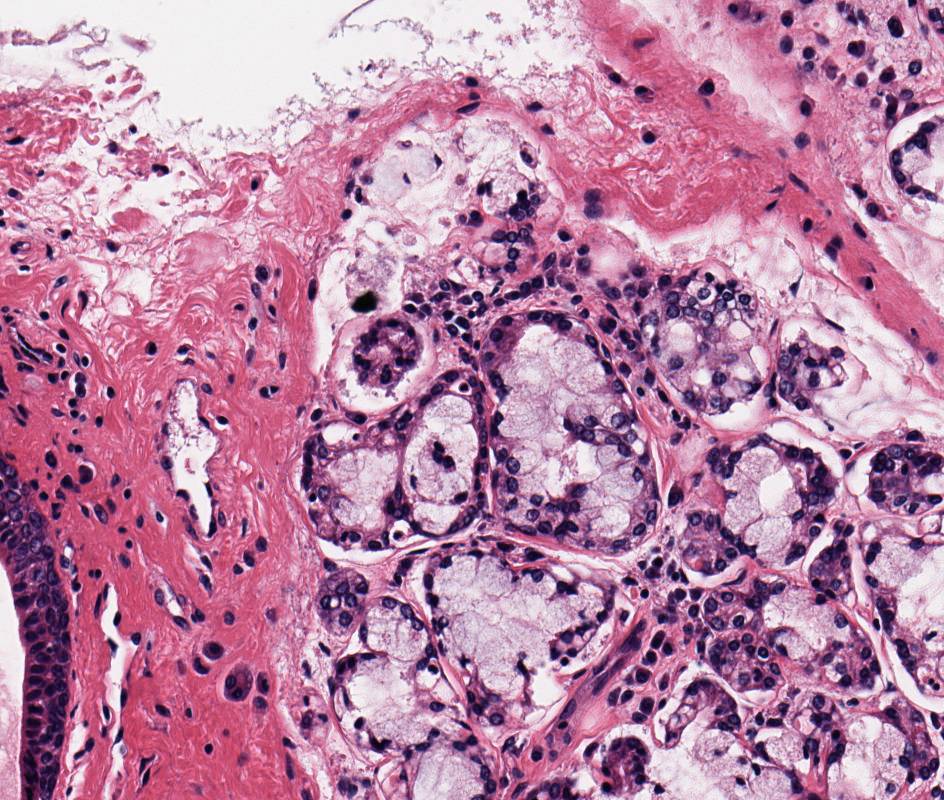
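Minor salivary gland: rounded acini packed closely through the centre and right, dense pink fibrous tissue in the left third. Most are lined by mucous cells with pale, foamy, greyish cytoplasm and small dark basal nuclei. Lymphocyte-like dark nuclei dot the thin central septa.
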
